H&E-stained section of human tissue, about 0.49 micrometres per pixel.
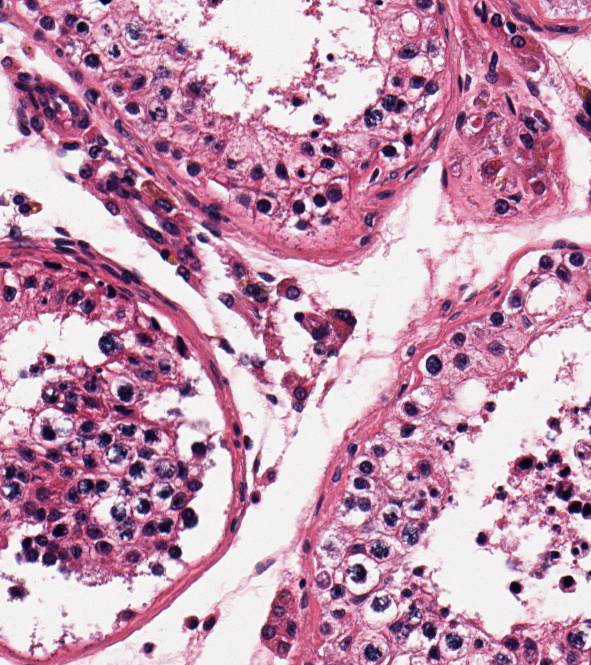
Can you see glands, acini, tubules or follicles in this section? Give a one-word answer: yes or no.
Yes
